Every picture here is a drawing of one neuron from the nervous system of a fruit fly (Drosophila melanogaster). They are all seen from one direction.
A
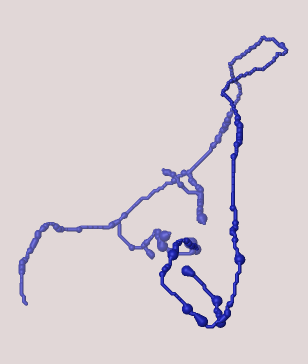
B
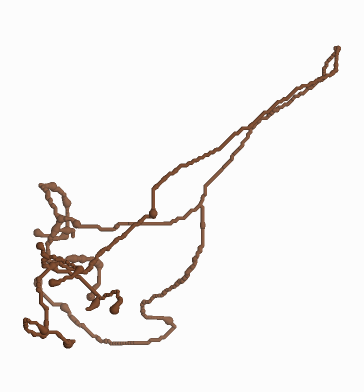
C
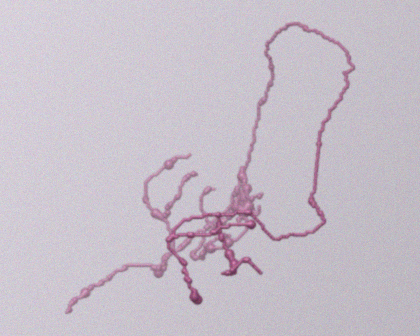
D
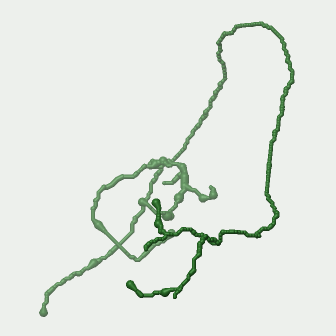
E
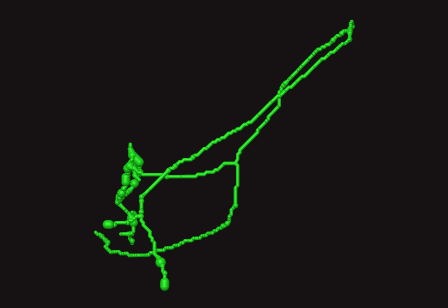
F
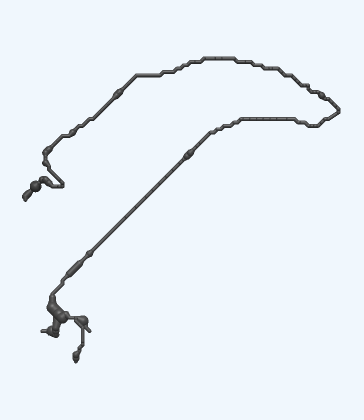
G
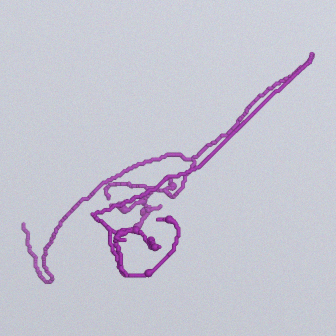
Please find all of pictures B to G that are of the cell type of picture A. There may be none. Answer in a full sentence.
Picture C and picture D are of the same cell type.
